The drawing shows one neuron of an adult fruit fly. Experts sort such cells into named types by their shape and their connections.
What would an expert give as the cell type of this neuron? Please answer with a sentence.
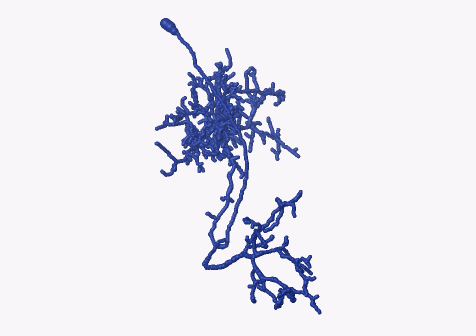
The cell type is LPLC4.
